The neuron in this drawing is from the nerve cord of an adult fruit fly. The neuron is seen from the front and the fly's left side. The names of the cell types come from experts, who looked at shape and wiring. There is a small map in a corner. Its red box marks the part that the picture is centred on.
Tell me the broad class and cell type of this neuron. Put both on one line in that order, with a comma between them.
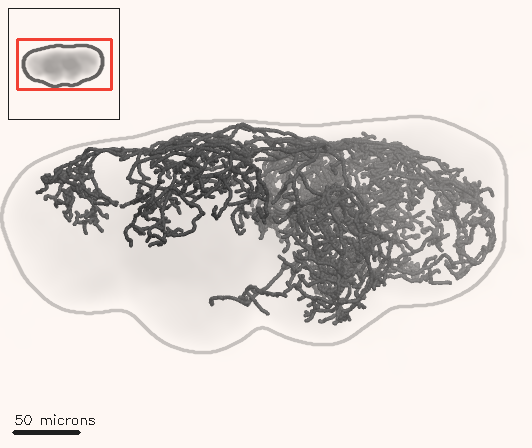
nerve-cord intrinsic neuron, INXXX008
